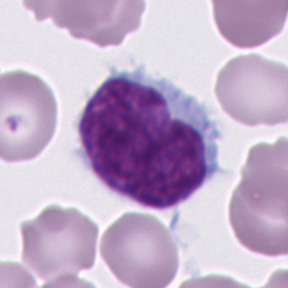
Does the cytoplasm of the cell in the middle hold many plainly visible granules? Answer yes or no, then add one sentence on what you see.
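No. No distinct granules are seen in the cytoplasm.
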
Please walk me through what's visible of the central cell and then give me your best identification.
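Hmm, fine hair-like projections fringe the surface, plainest along the upper and right edges; the outline looks ragged and irregular, not smooth. The nucleus has a shallow notch in its upper edge, slightly kidney-like. No vacuoles that I can see. That's a hairy cell.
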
